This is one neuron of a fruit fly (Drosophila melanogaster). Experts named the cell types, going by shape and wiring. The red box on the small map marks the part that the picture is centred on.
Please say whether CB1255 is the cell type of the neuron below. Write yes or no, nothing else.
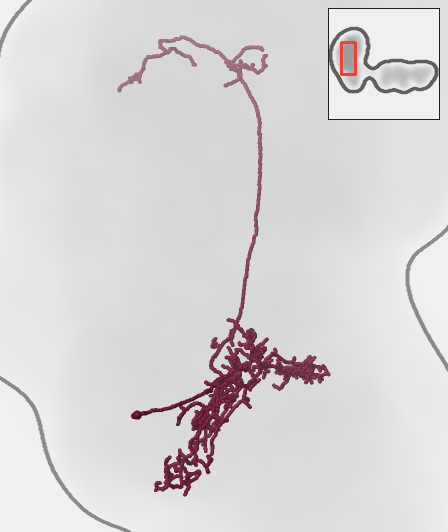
yes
